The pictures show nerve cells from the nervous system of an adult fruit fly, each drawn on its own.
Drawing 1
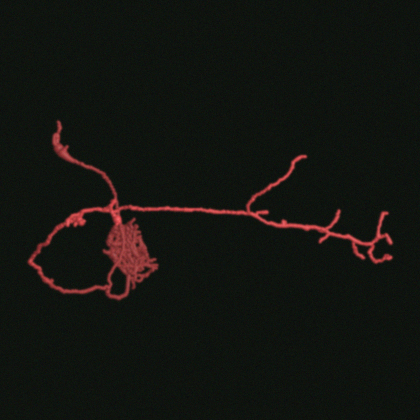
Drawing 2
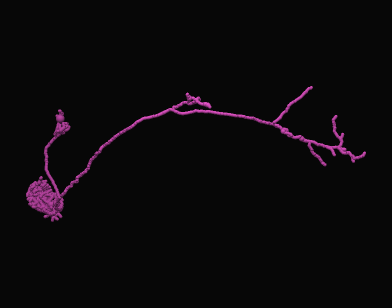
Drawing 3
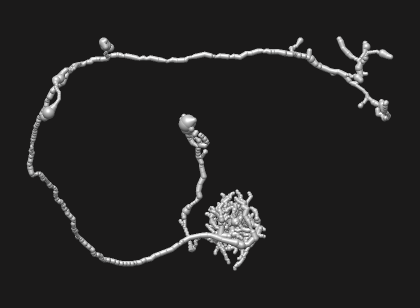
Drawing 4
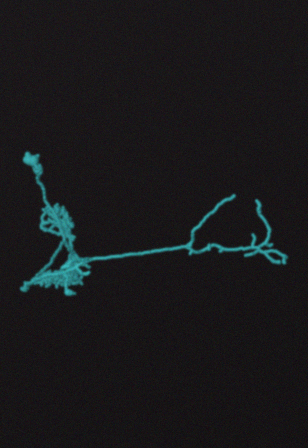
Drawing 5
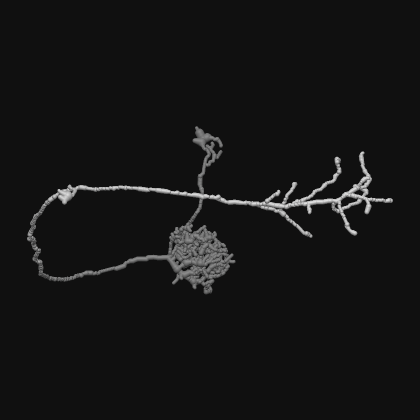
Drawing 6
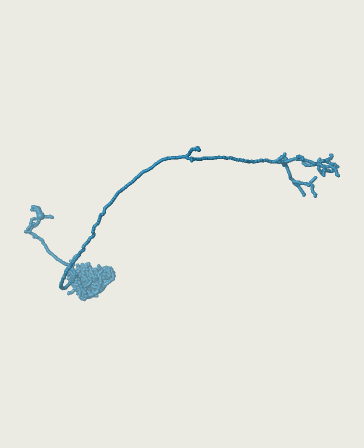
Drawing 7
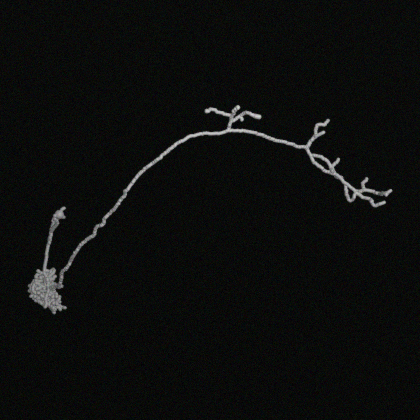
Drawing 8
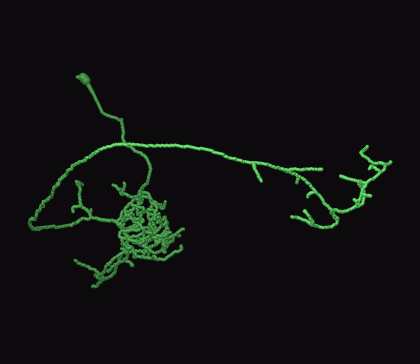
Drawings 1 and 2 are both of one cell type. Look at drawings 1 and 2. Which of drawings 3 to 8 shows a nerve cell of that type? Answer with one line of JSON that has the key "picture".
{"picture": 7}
